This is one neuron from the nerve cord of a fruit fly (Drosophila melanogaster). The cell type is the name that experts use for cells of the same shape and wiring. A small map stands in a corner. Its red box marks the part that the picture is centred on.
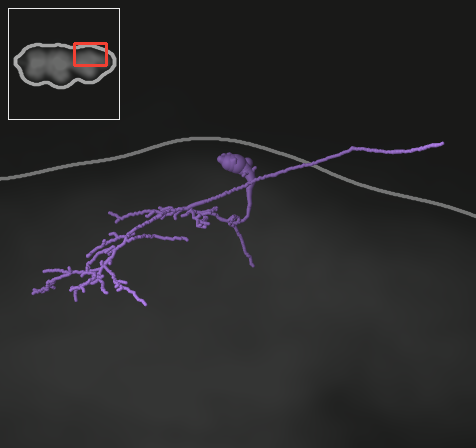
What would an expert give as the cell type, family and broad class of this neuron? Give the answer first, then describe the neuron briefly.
The cell type is MNad54. The family is MNad. It is a motor neuron of the nerve cord. Dozens of branch ends can be seen. As drawn here it is more than twice as wide as it is tall.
